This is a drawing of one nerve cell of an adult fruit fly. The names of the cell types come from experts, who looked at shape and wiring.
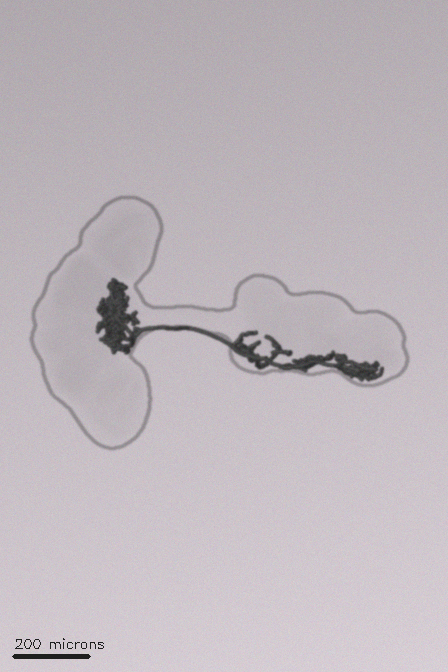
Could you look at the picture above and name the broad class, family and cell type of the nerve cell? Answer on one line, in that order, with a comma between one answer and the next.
descending neuron, hemilineage MX3, DNg74_b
